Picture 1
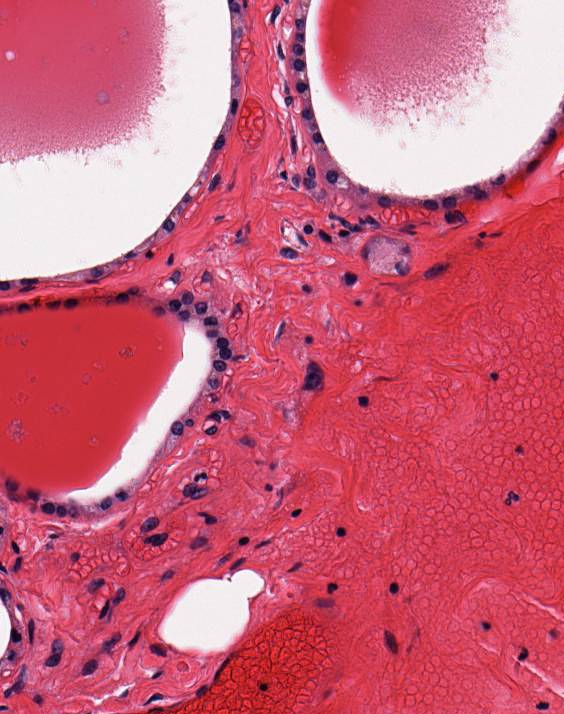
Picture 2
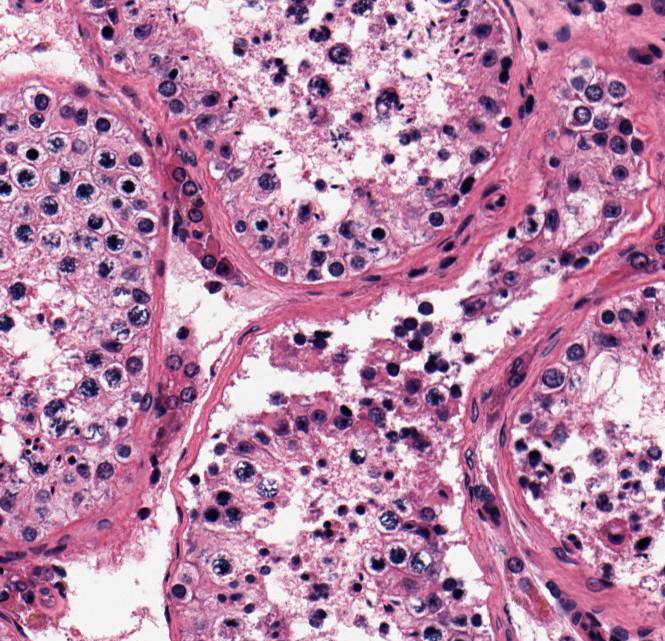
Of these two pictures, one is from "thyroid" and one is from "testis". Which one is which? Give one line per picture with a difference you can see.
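Picture 1 is from the thyroid. The spaces are lined by a single layer of flattened to low cuboidal cells.
Picture 2 is from the testis. The tubules are lined by a stratified epithelium several cells deep, running from the wall toward the centre.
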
